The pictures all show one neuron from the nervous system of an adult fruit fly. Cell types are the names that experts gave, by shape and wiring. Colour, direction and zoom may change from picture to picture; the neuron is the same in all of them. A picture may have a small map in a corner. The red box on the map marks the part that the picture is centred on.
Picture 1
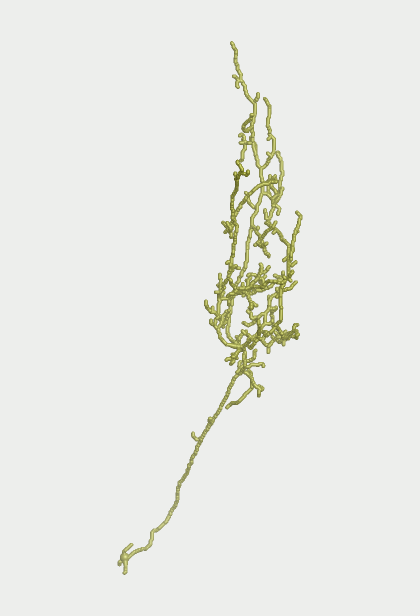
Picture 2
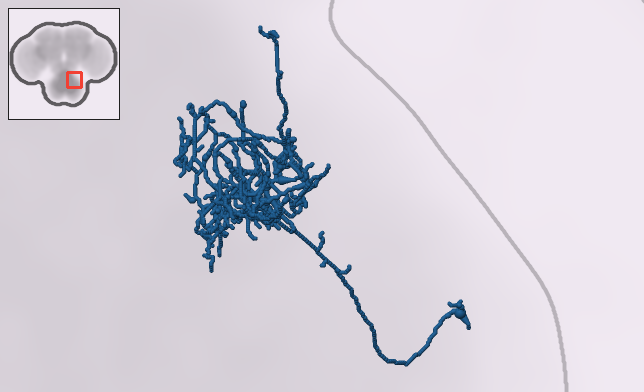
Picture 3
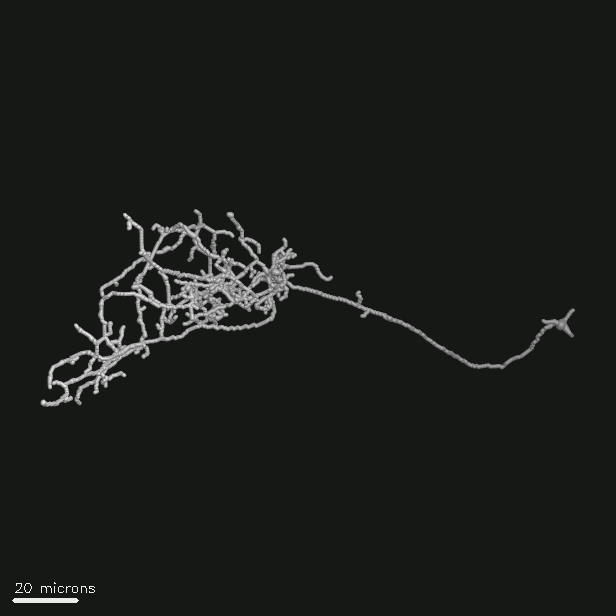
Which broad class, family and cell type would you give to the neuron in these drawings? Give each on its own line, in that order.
nerve-cord intrinsic neuron
hemilineage 16B
IN16B051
